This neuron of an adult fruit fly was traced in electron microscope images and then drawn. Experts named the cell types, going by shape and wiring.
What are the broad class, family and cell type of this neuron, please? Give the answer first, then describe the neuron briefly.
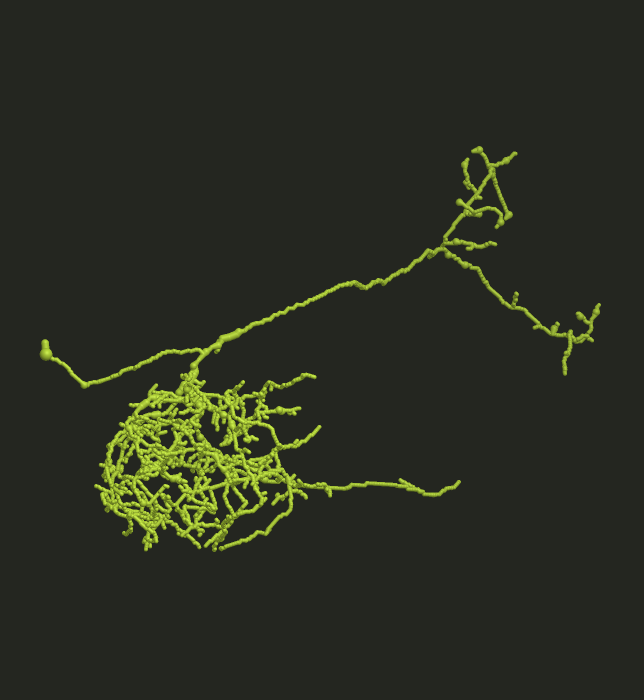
It is a central-brain intrinsic neuron. The family is hemilineage LHl2_dorsal. The cell type is LHAD1b2. The cell body is on the left of the picture. In this view it is wider than it is tall.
